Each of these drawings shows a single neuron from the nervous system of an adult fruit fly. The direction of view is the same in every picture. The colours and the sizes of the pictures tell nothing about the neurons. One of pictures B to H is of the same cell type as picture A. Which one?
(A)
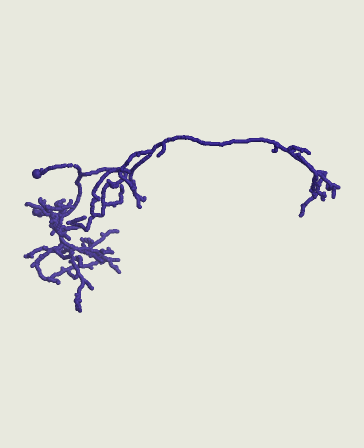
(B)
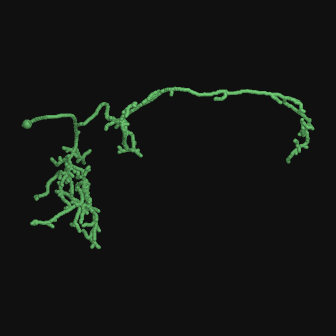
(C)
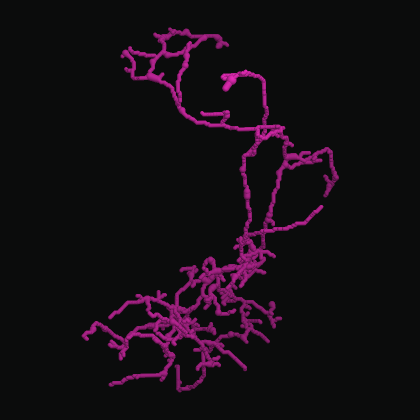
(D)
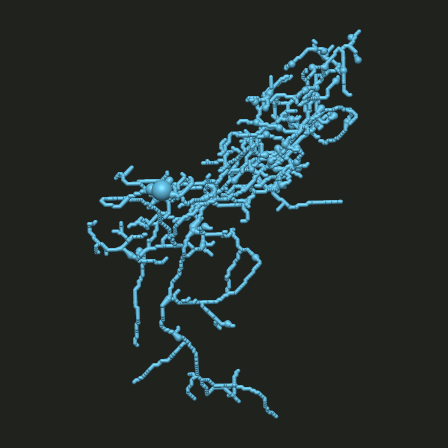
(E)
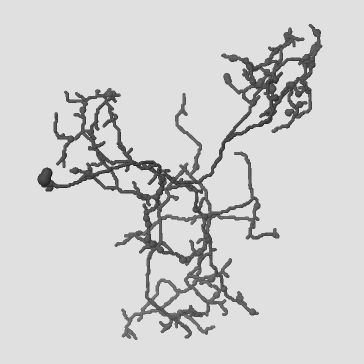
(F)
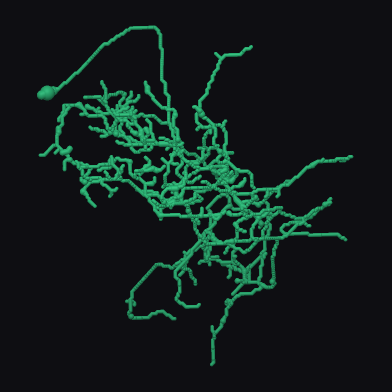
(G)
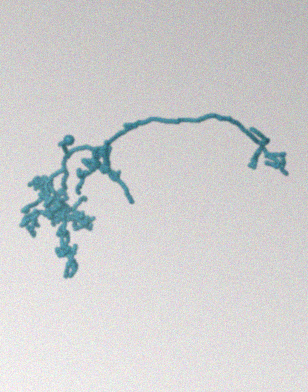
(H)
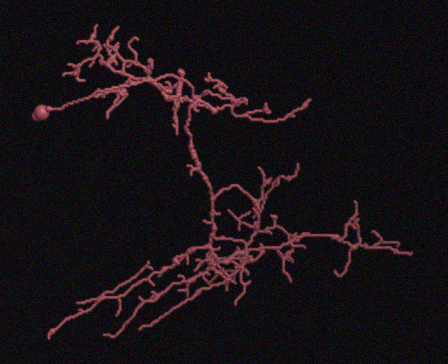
G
